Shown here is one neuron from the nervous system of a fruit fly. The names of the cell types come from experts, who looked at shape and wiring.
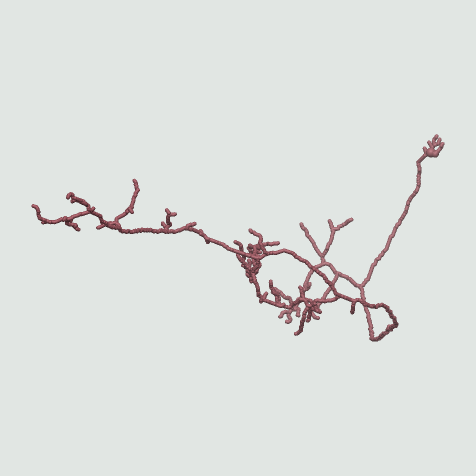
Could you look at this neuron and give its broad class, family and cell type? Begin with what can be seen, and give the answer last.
The picture shows dozens of branch ends. As drawn here it is wider than it is tall. This is a nerve-cord intrinsic neuron. The family is hemilineage 19A. The cell type is IN19A065.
